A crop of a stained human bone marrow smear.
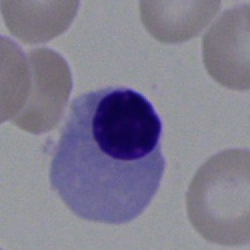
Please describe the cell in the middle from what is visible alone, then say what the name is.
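Toward the top of the cell sits an off-centre nucleus. Its chromatin is dense and dark purple. The cytoplasm contains no visible granules. The cell outline is irregular, with blunt angles. This cell is an erythroblast.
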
